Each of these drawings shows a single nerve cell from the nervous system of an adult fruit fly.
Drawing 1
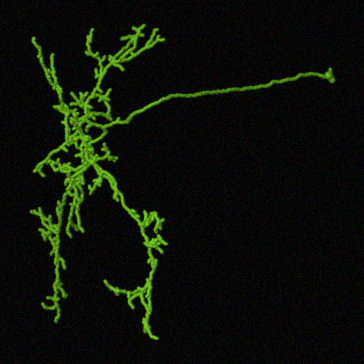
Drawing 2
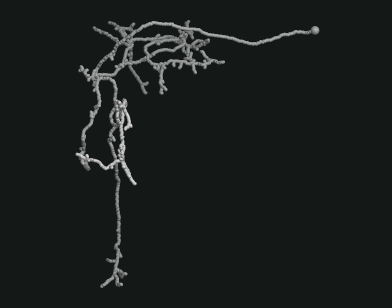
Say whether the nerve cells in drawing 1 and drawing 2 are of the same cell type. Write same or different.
different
